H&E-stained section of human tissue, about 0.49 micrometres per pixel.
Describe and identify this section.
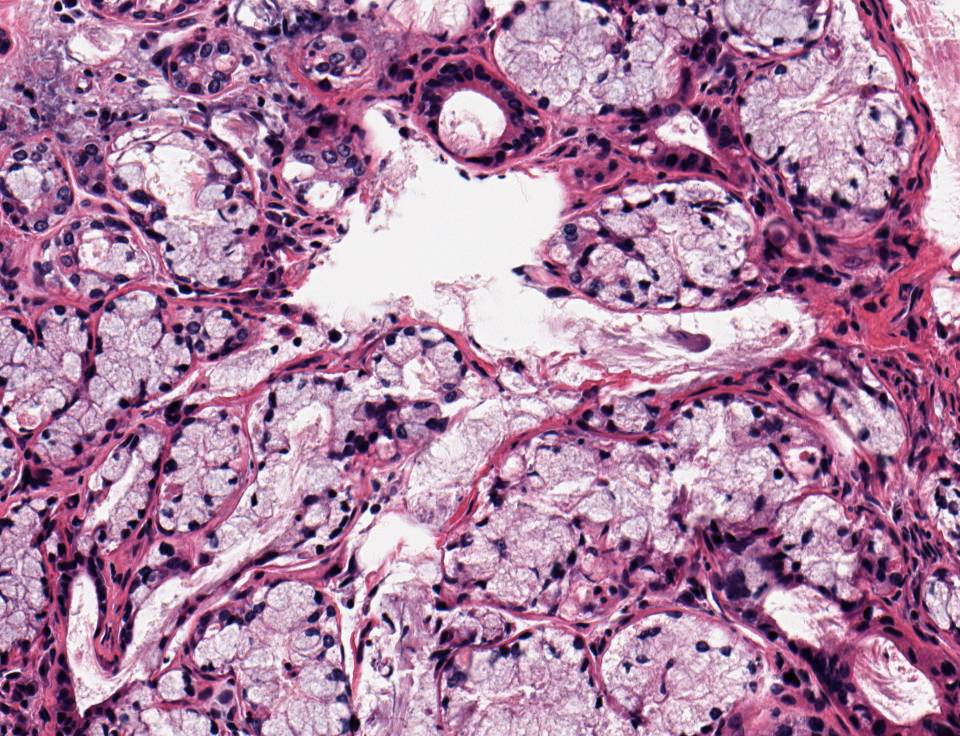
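See how rounded acini cluster across the field, parted by thin pink fibrous strands. Most acinar cells have pale, foamy cytoplasm and small dark nuclei flattened at the outer edge. Near top centre, a small round-lumened duct has dark-nucleated lining cells. This is minor salivary gland.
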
